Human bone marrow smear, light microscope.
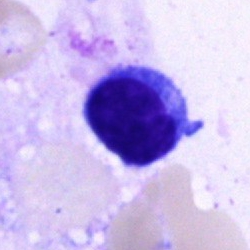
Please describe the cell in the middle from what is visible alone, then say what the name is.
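Look first at the outline, which is roughly round. The chromatin is dense and stained very dark. Around it the cytoplasm is deep blue, and a small knob of cytoplasm juts out from the right side of the cell. Put together, you have a lymphocyte.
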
